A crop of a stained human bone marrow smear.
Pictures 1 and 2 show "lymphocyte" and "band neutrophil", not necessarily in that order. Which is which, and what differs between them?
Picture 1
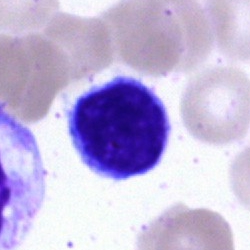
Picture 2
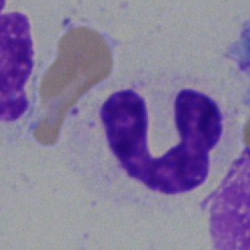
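The lymphocyte is shown in picture 1 and the band neutrophil in picture 2. The lymphocyte is round, with only a very thin rim of deep blue cytoplasm around the nucleus and no granules in it.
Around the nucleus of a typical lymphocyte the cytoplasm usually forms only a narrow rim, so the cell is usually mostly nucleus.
Its chromatin is dense and stains dark purple, and no nucleoli are visible.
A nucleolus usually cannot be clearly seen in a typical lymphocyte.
The band neutrophil's nucleus, by contrast, is curved into a U shape whose open side faces upward.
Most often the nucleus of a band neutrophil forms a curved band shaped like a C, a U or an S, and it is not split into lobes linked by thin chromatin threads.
Its chromatin is dark purple and coarsely clumped, again without visible nucleoli.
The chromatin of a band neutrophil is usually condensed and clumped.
No vacuoles are seen in the cytoplasm, and the cell border is faint and roughly round. An elongated, pale grey-tan red cell lies to the upper left of the cell.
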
